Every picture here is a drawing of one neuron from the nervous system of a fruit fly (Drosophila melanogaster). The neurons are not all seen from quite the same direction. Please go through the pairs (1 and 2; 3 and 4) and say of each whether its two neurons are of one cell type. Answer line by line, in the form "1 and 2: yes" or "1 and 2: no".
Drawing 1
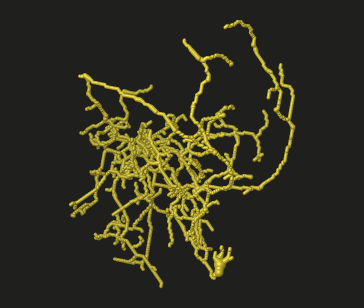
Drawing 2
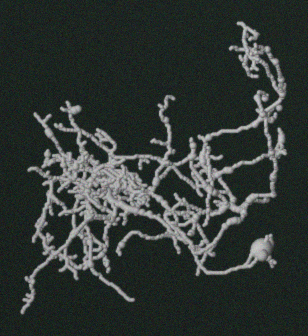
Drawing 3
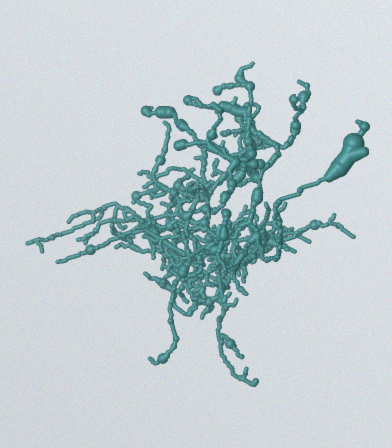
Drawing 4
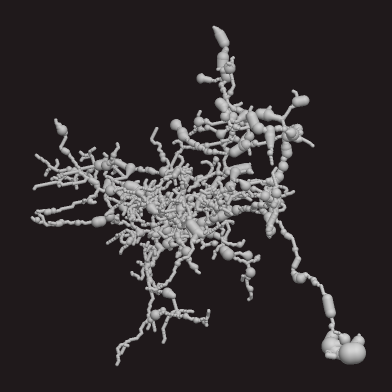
1 and 2: yes
3 and 4: yes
